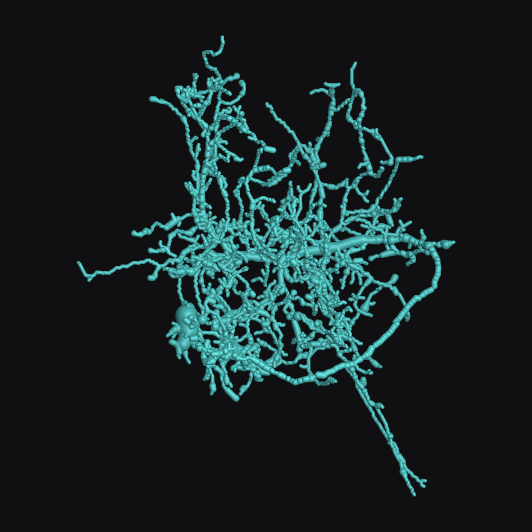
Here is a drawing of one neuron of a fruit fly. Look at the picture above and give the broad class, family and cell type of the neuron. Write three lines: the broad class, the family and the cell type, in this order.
nerve-cord intrinsic neuron
hemilineage 17B
IN17B004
